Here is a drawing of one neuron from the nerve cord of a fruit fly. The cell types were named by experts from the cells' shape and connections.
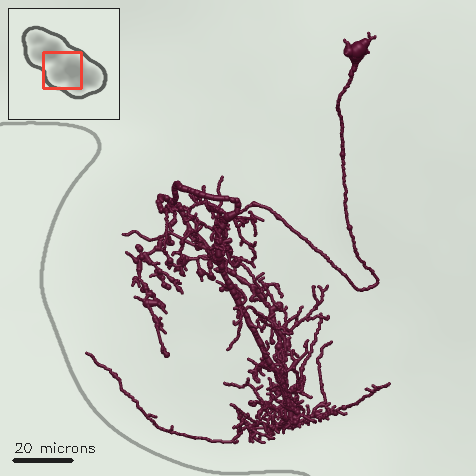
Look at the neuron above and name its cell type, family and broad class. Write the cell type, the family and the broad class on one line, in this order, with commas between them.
IN26X003, hemilineage 26X, nerve-cord intrinsic neuron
